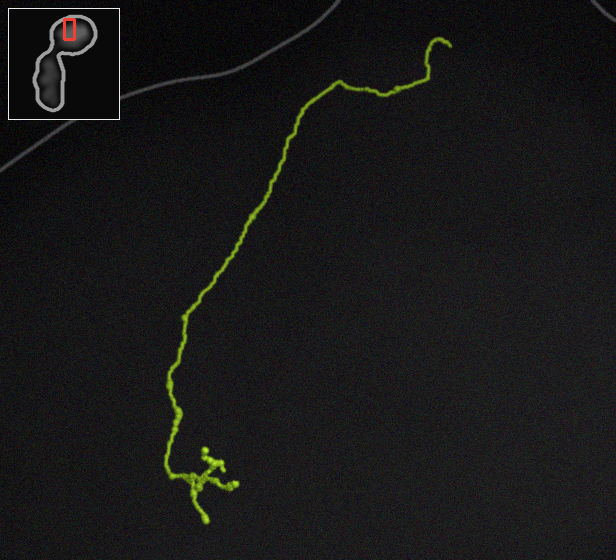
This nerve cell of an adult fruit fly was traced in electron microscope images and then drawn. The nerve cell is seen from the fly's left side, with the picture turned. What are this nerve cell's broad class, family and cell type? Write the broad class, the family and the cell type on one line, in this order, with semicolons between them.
sensory neuron entering the brain; class mechanosensory; JO-ED2_a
